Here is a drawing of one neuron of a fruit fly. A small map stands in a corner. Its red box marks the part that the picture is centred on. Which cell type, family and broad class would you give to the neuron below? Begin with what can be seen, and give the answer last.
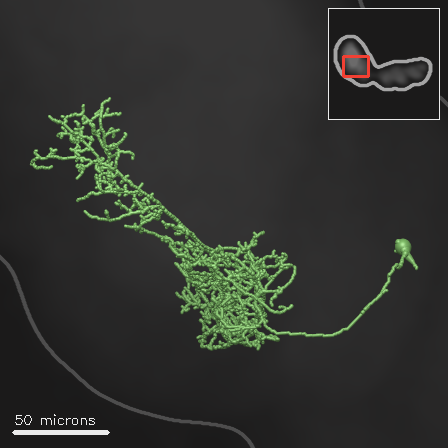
By the scale bar it is about 200 microns wide in this view. Dozens of branch ends can be seen. Its cell type is GNG008. The family is hemilineage LB0. This is a central-brain intrinsic neuron.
